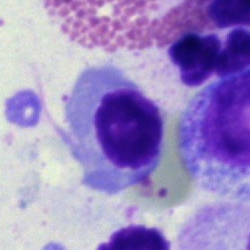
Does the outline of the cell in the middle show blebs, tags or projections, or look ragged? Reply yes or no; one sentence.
Yes, in outline this cell is rough rather than smooth and even.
